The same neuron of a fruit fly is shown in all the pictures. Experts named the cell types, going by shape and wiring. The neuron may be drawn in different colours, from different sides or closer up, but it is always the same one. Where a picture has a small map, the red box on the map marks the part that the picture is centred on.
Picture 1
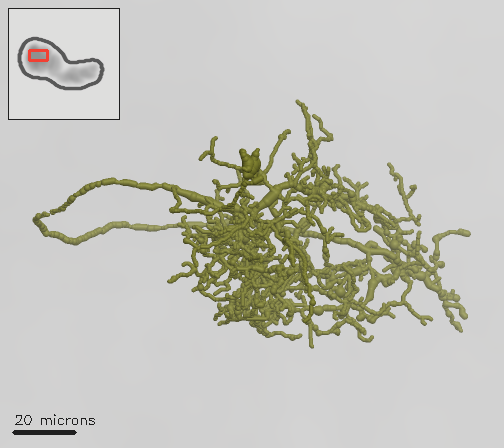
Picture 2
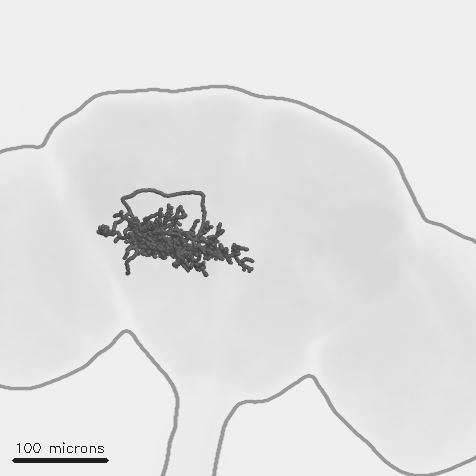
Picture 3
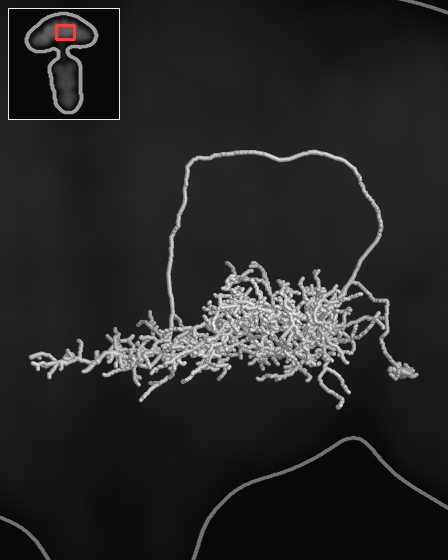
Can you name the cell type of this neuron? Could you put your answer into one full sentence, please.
The neuron belongs to cell type PLP213.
